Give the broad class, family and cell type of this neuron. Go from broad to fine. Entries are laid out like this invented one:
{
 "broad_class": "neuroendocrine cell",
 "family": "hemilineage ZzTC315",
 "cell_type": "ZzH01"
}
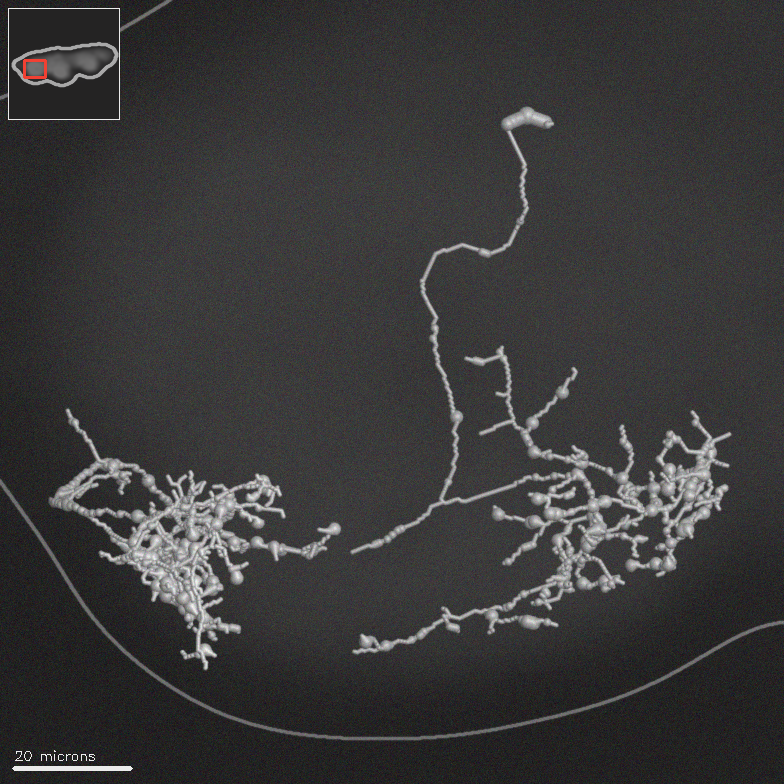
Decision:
{
 "broad_class": "nerve-cord intrinsic neuron",
 "family": "hemilineage 19A",
 "cell_type": "IN19A065"
}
